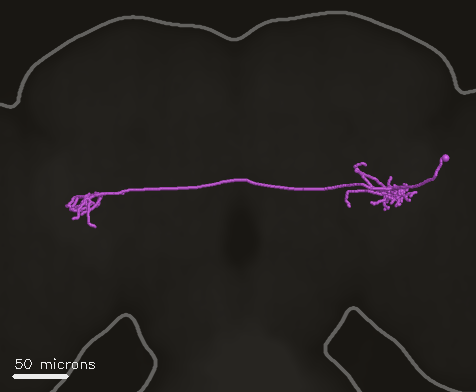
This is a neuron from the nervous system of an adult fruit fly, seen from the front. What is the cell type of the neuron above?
PVLP068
